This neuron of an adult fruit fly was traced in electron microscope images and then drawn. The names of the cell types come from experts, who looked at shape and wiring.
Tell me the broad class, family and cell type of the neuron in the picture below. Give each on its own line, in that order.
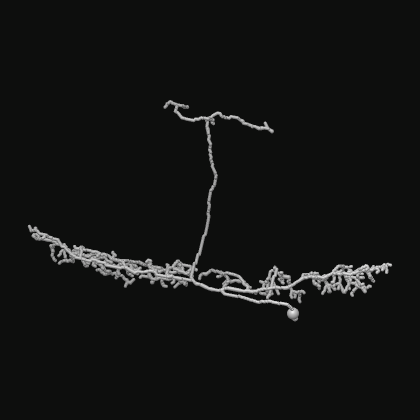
optic-lobe intrinsic neuron
Tlp
Tlp14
